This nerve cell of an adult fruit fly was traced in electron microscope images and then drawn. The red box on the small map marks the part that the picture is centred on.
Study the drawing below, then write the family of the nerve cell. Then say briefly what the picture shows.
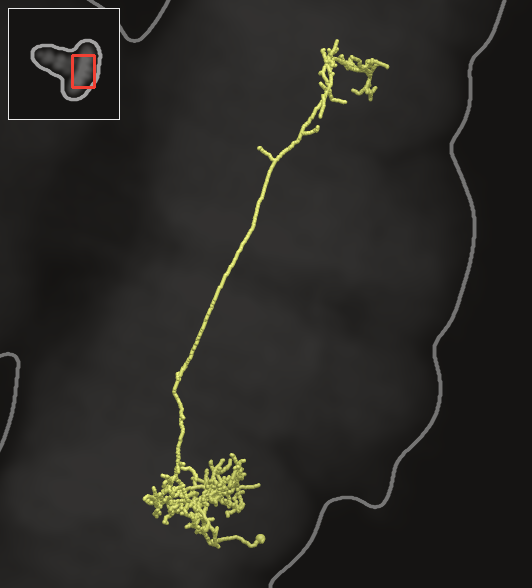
The family is hemilineage VLPl&p1_lateral. Its broad class is central-brain intrinsic neuron. Its cell body lies at the bottom of the picture. In this view it is taller than it is wide.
